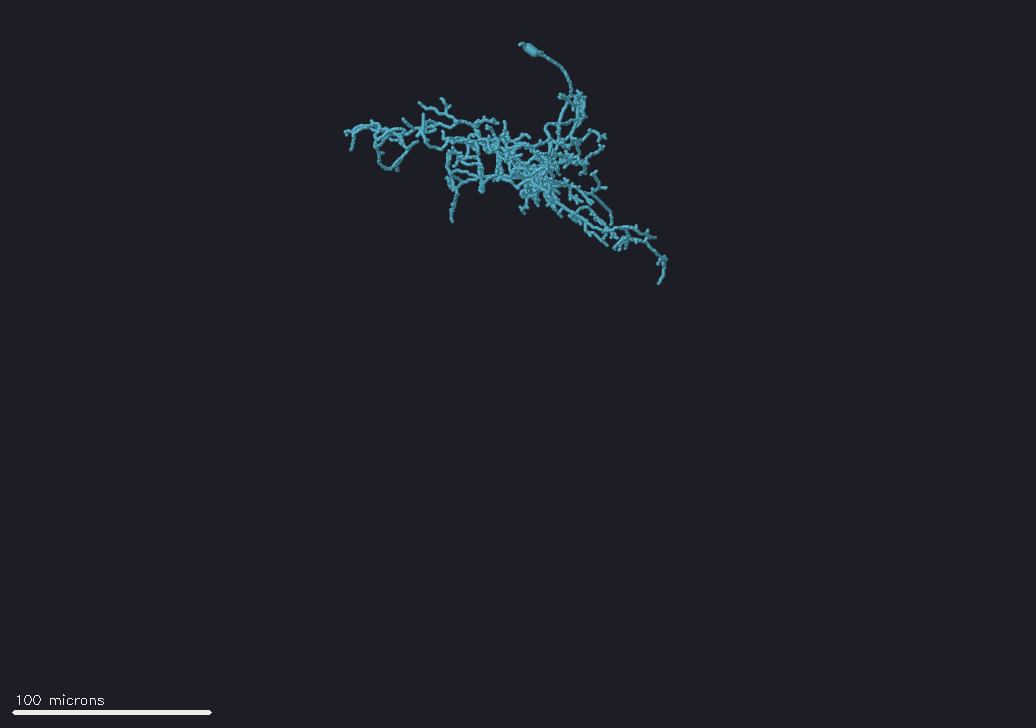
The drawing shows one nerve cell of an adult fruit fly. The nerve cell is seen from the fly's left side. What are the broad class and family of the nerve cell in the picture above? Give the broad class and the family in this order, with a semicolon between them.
central-brain intrinsic neuron; hemilineage SMPpd1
